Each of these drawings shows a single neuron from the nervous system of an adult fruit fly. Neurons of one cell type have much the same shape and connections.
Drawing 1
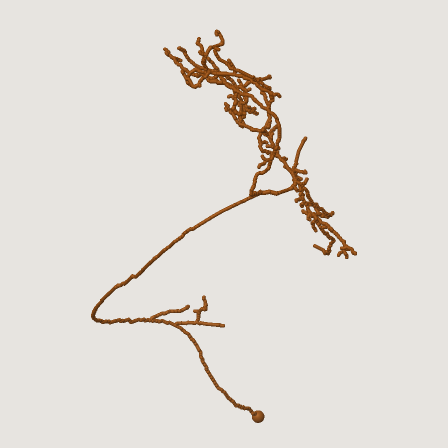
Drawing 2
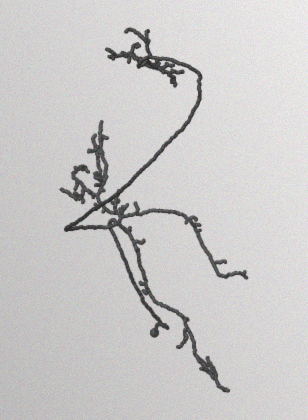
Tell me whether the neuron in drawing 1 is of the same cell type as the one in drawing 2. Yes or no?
no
